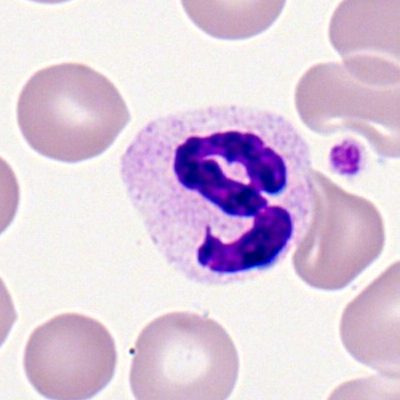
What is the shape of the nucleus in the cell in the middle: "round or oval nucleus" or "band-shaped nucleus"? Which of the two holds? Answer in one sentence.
It is a curved band, without separate lobes, that the nucleus forms.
